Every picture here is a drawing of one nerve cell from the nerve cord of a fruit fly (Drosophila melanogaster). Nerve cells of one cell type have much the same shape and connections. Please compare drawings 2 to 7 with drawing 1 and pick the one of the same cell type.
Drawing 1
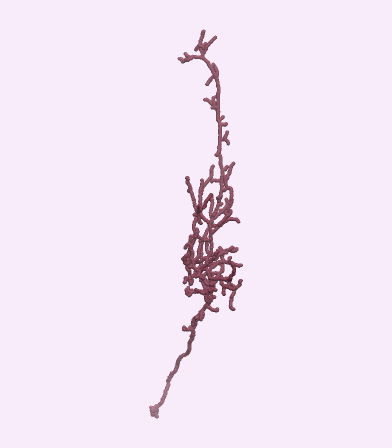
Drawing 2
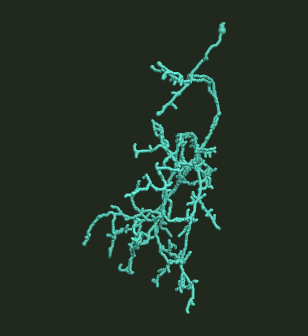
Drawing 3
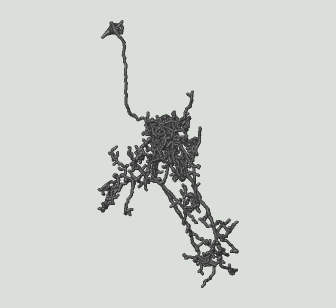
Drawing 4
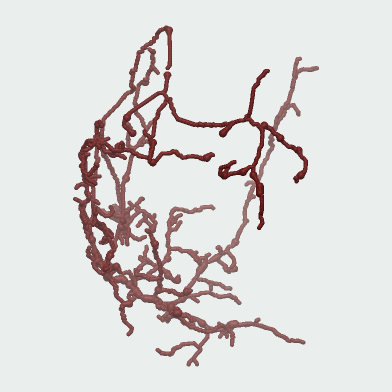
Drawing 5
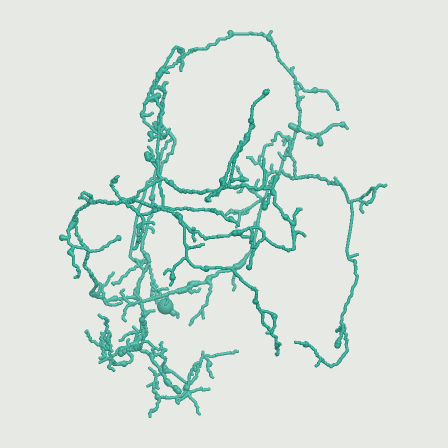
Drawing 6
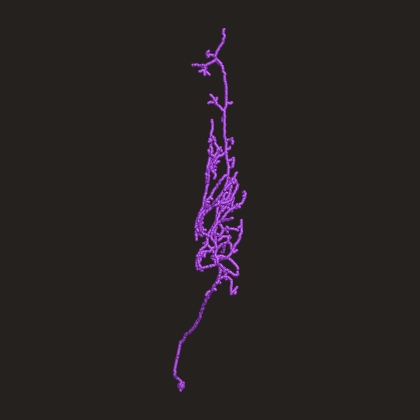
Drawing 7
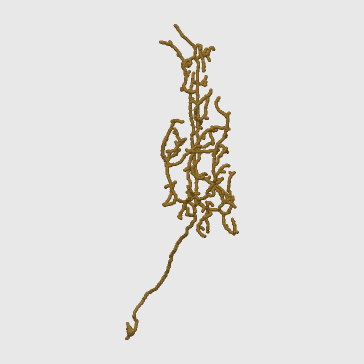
Drawing 6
